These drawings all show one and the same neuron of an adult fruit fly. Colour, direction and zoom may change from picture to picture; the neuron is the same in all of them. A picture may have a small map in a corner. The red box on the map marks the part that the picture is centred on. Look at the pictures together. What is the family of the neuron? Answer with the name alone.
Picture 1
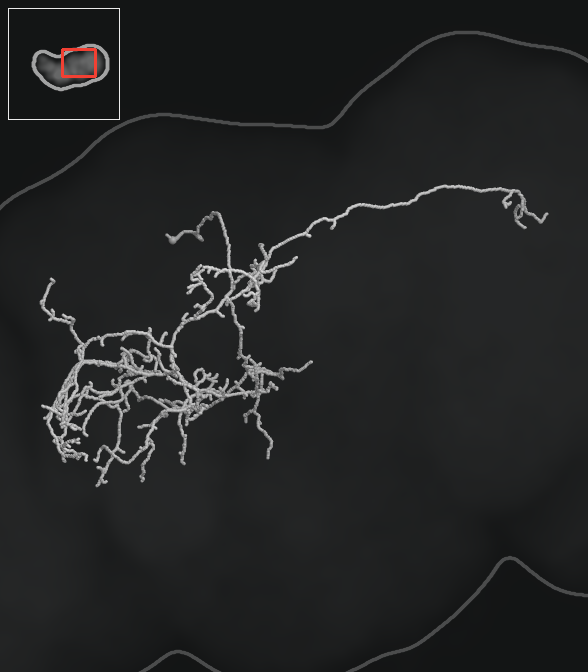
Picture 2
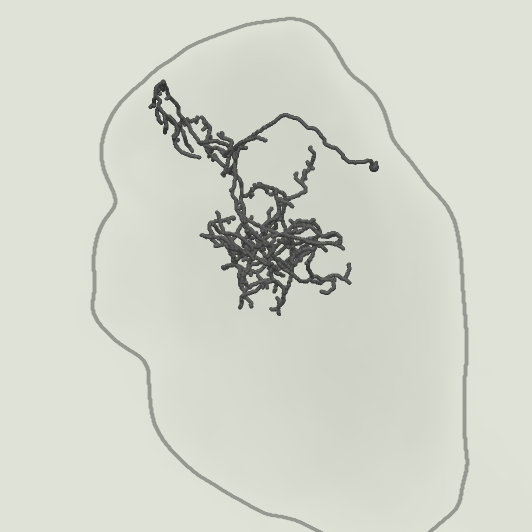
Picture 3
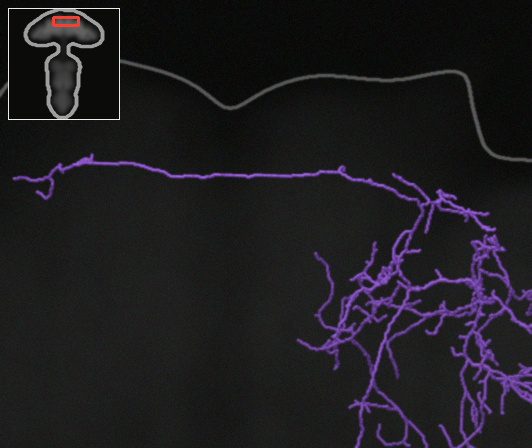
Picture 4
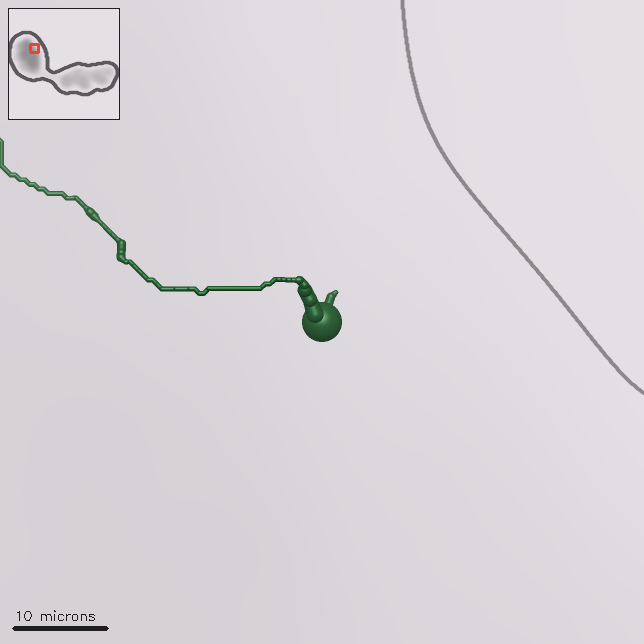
hemilineage DM4_dorsal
